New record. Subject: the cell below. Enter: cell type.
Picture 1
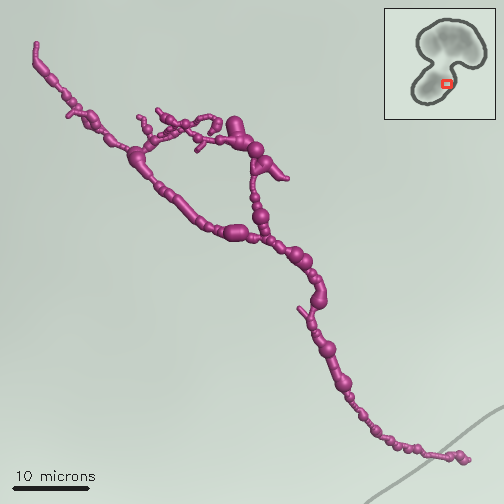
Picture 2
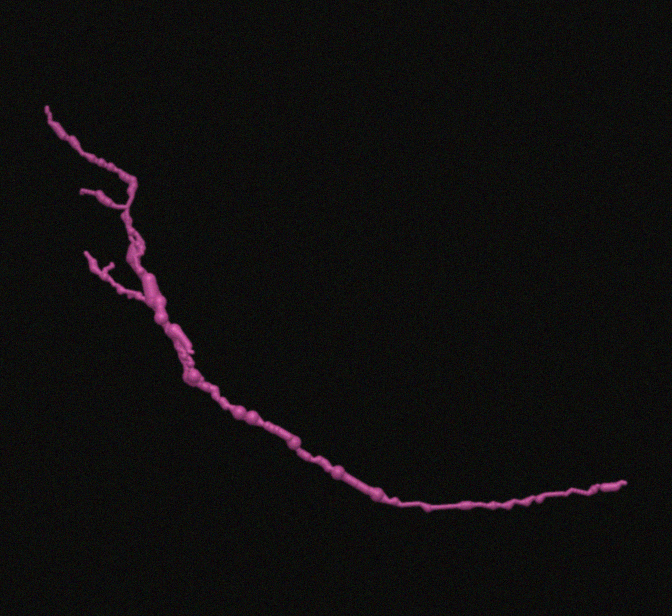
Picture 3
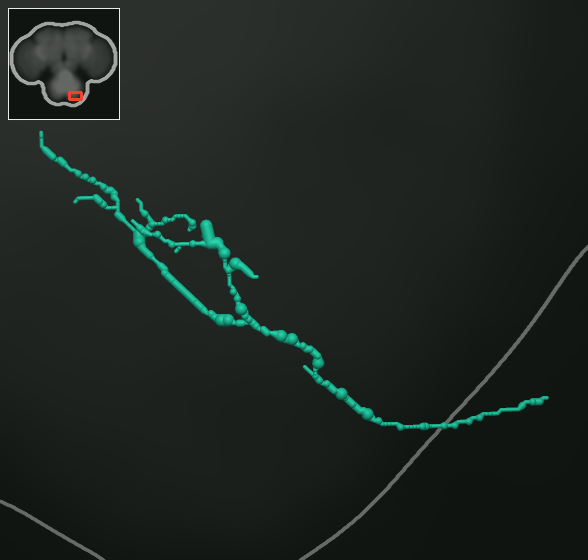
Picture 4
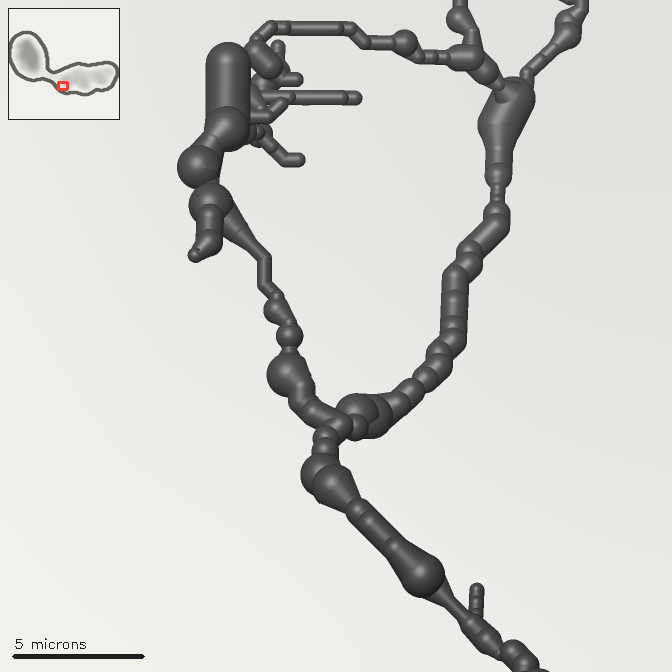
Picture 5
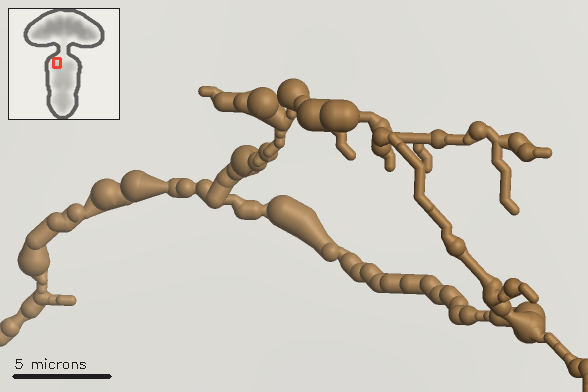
SNta41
